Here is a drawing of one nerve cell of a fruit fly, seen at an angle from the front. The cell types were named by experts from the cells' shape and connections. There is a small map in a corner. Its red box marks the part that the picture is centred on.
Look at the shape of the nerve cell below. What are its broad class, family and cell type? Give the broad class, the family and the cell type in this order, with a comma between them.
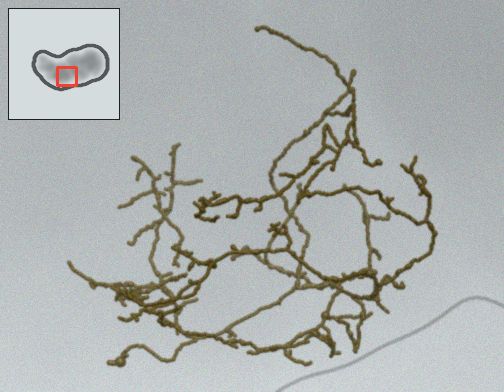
nerve-cord intrinsic neuron, hemilineage 04B, IN04B067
